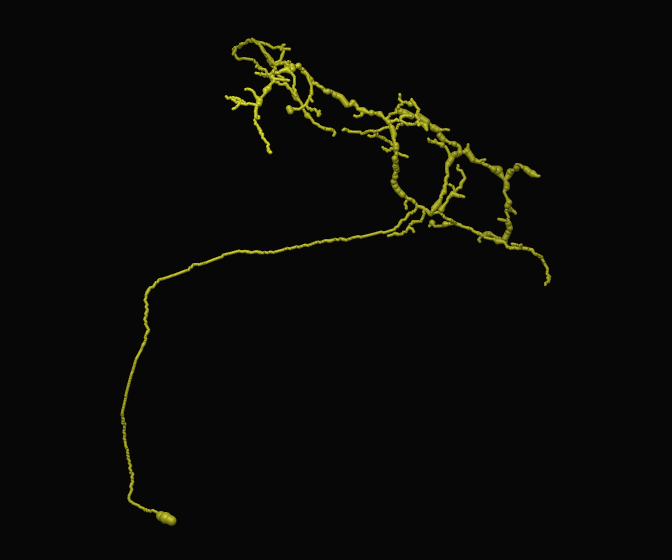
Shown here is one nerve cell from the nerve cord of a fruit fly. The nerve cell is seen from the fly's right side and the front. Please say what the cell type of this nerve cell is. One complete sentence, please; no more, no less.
The nerve cell is of cell type IN06B066.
